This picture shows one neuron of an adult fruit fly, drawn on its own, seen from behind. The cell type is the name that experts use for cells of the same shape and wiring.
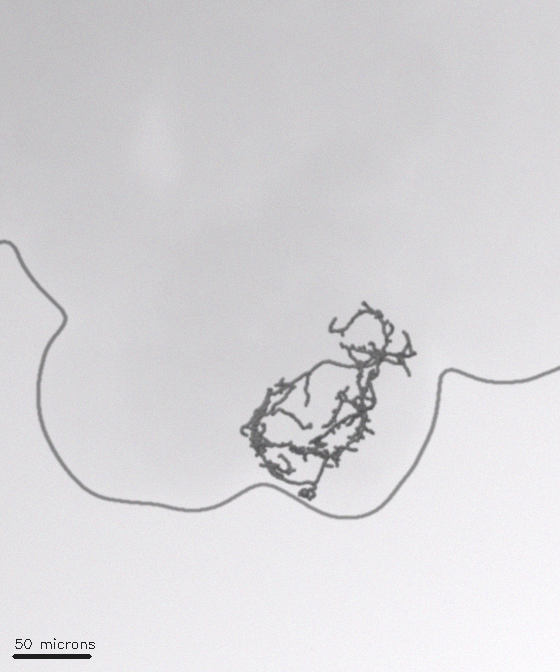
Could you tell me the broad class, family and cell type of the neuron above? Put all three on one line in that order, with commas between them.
nerve-cord intrinsic neuron, hemilineage 04B, IN04B034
